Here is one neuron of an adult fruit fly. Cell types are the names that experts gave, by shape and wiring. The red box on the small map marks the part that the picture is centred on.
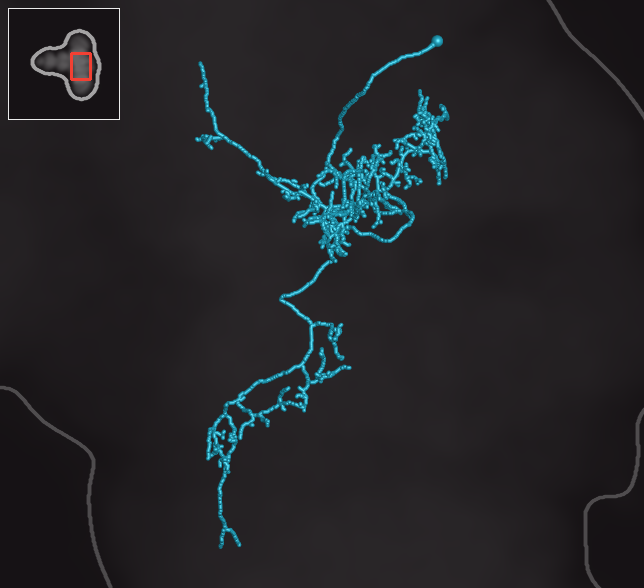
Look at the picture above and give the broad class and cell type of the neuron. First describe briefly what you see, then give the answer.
Dozens of branch ends can be seen. As drawn here it is taller than it is wide. This is a central-brain intrinsic neuron. The cell type is CRE009.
